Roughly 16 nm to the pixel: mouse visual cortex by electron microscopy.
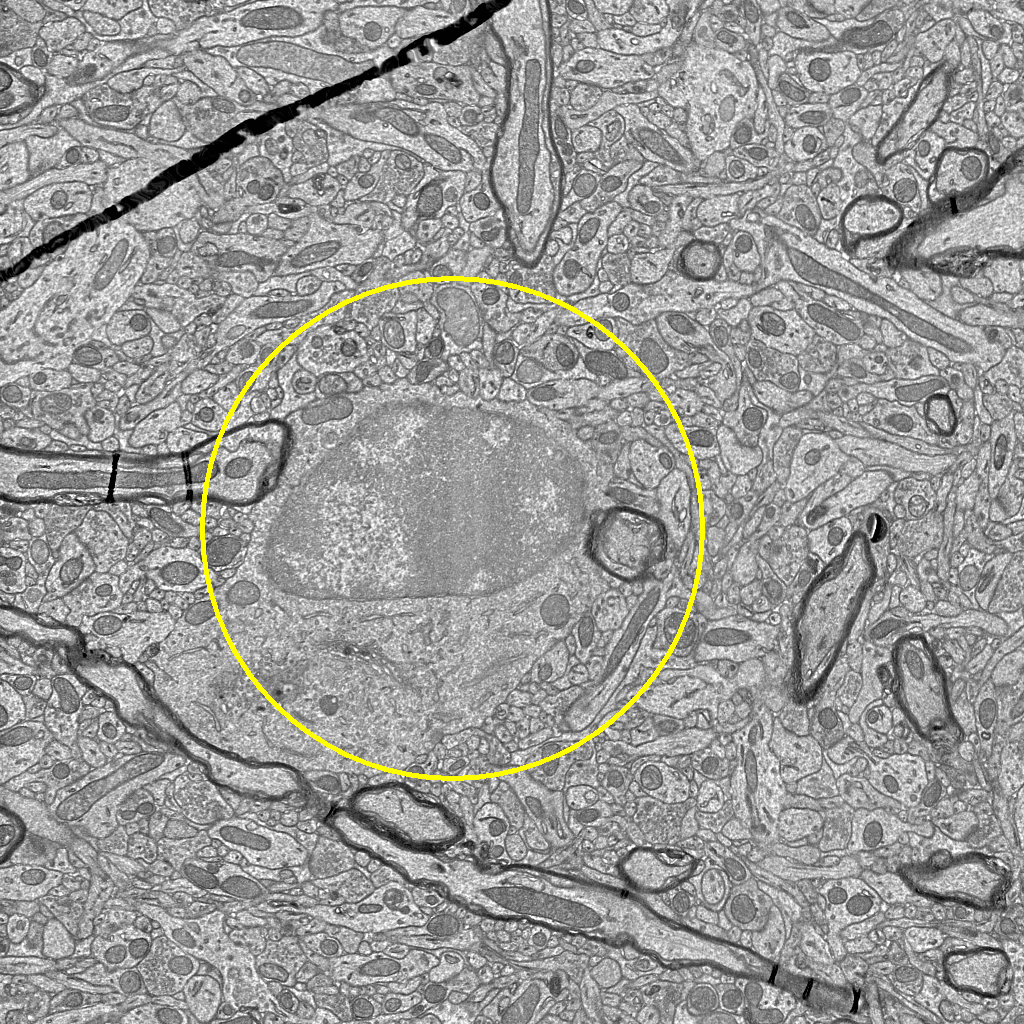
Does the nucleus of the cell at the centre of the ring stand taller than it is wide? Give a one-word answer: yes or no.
No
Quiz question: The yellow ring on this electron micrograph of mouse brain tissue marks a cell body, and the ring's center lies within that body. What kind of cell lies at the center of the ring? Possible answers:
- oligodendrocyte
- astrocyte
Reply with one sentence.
The ring's center lies on an oligodendrocyte.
